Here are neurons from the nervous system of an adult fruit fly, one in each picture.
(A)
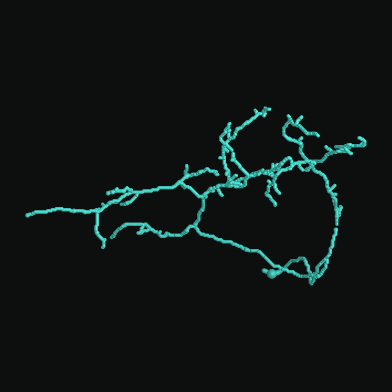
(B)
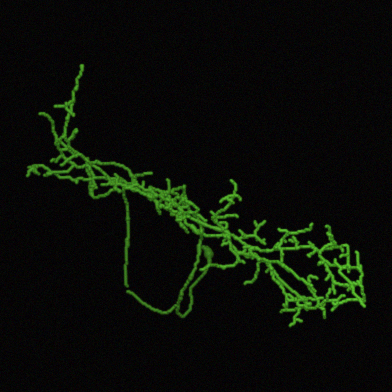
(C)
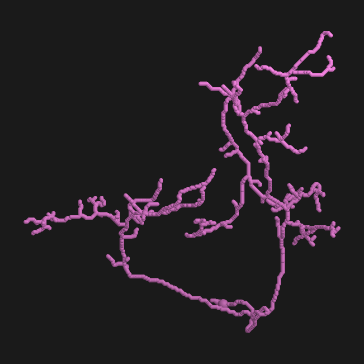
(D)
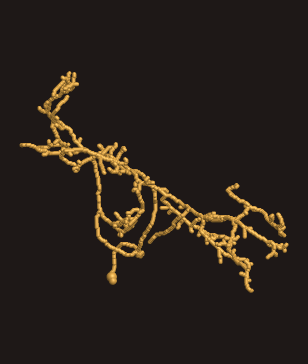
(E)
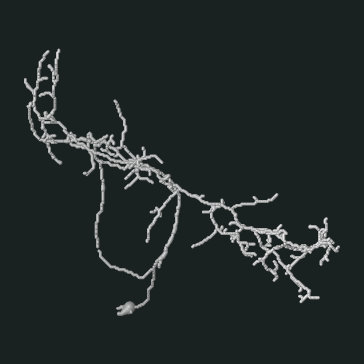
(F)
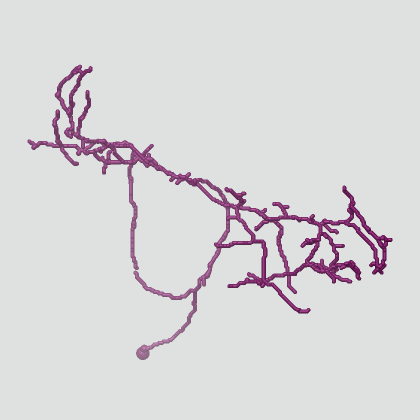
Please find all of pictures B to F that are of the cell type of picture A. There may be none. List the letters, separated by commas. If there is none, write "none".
C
